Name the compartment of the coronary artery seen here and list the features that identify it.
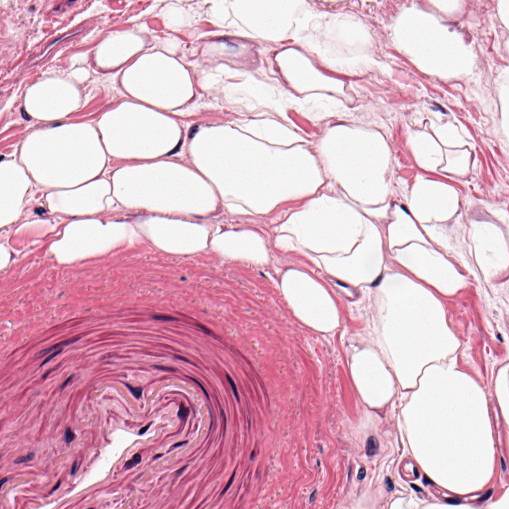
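Fat takes up the upper and right parts of the field, with a thick-walled vessel in the lower left. Its adipocytes are large, empty, white spaces, rounded to polygonal, outlined by thin pink membranes; the few visible nuclei are flattened and pressed against the cell edges.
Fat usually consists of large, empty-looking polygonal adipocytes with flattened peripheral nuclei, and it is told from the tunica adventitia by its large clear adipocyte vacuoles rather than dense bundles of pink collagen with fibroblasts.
The vessel wall is pink smooth muscle arranged in concentric layers around the lumen.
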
